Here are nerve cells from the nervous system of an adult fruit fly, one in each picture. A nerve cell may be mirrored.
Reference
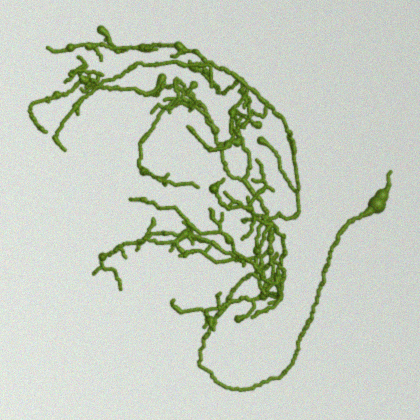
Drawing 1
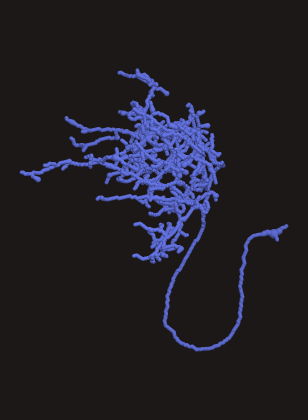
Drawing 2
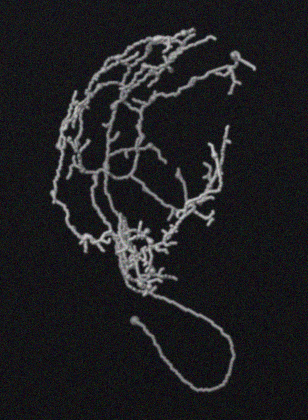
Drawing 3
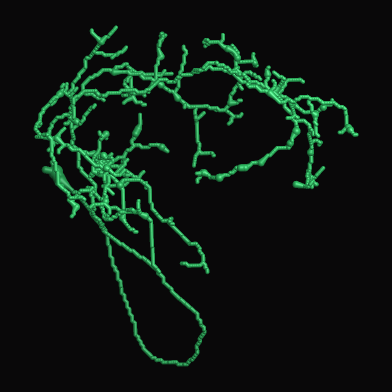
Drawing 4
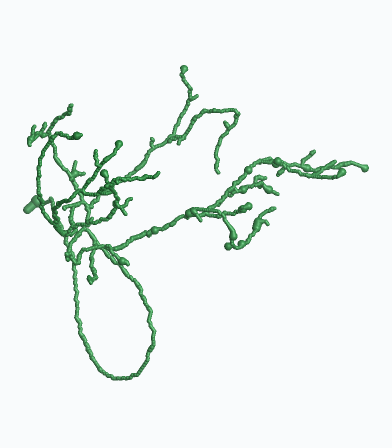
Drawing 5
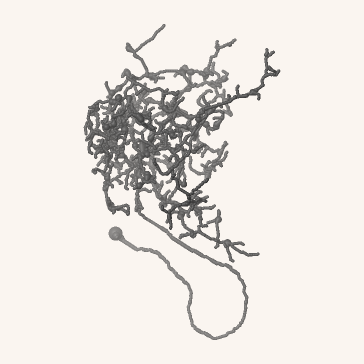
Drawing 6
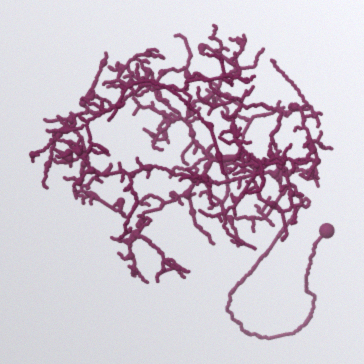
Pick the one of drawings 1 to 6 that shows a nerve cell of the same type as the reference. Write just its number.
2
